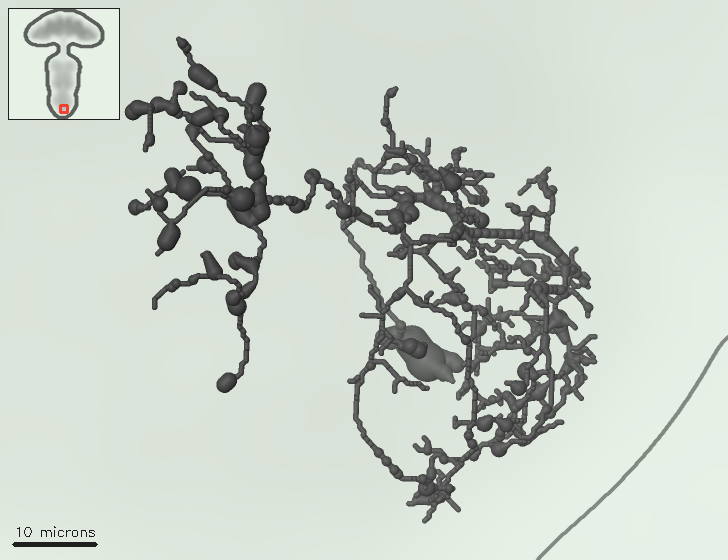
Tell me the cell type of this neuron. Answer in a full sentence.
The cell type is IN06A098.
